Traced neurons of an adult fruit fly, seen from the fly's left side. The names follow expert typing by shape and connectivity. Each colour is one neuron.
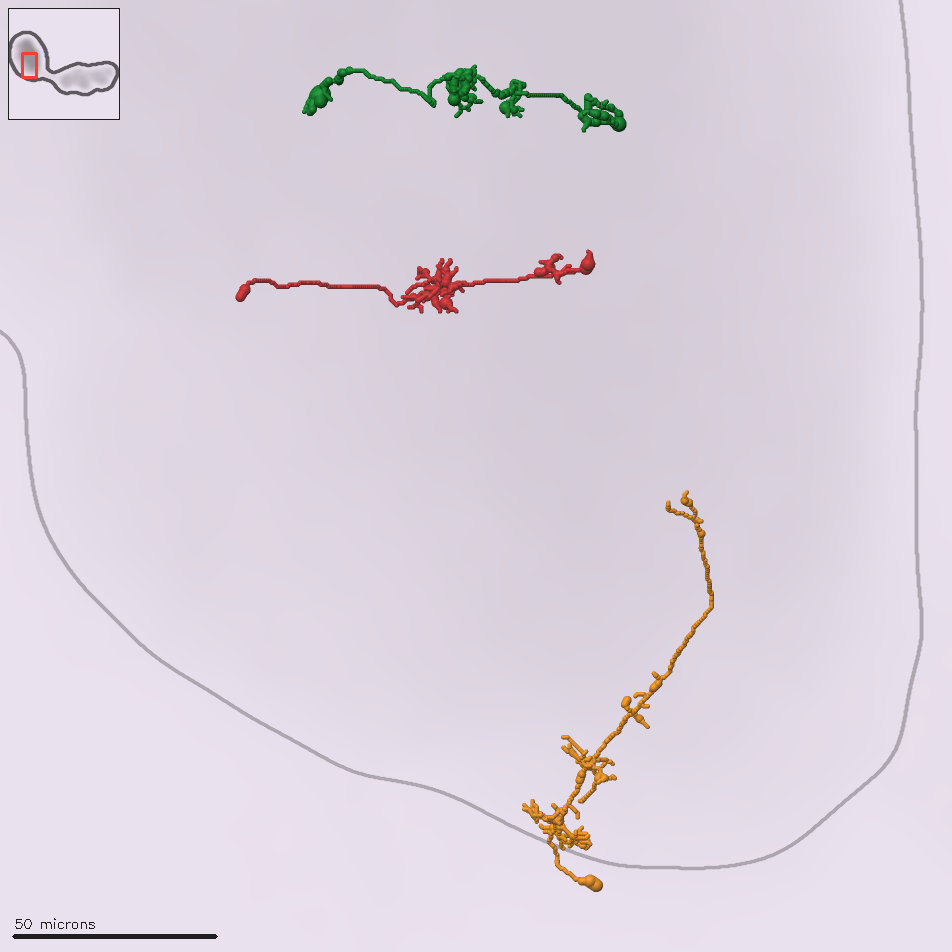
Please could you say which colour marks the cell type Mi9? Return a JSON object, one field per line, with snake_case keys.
{
 "colour": "red"
}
